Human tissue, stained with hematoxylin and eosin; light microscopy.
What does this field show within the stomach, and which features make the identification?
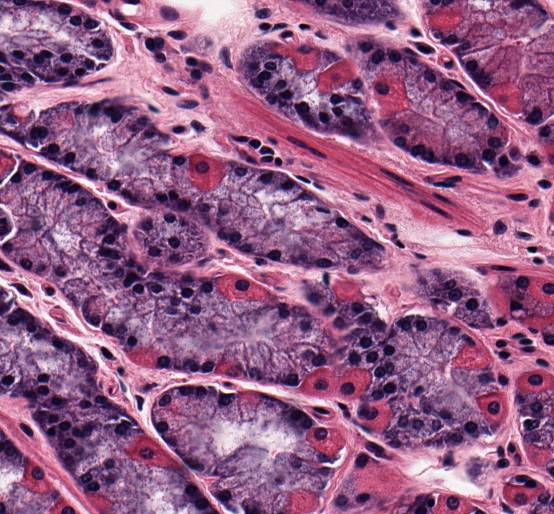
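Fundic glands. Closely packed glands run in parallel diagonal bands across the field. Most cells: purple-grey, finely granular to foamy cytoplasm, small dark round basal nuclei. Among them, larger cells: bright pink cytoplasm, one round central nucleus.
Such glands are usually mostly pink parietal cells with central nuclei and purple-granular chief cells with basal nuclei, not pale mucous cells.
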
